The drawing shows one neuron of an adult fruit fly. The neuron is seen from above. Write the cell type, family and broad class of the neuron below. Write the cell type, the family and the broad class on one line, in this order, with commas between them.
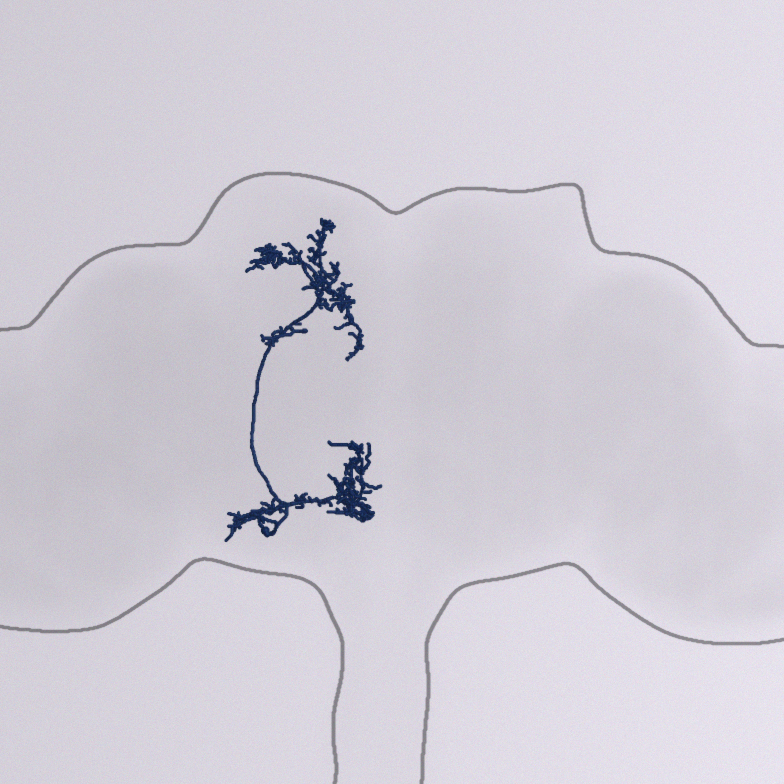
LAL147_c, hemilineage PSp1, central-brain intrinsic neuron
